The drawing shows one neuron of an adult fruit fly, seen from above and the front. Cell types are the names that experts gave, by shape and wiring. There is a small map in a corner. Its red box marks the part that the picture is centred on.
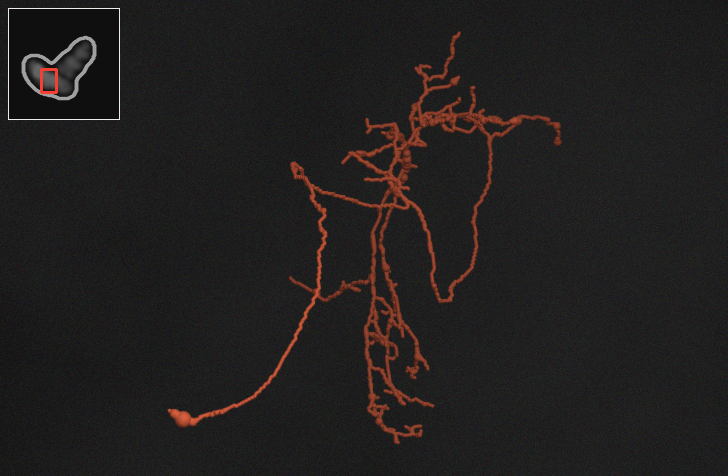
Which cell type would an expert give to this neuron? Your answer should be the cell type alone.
PS037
